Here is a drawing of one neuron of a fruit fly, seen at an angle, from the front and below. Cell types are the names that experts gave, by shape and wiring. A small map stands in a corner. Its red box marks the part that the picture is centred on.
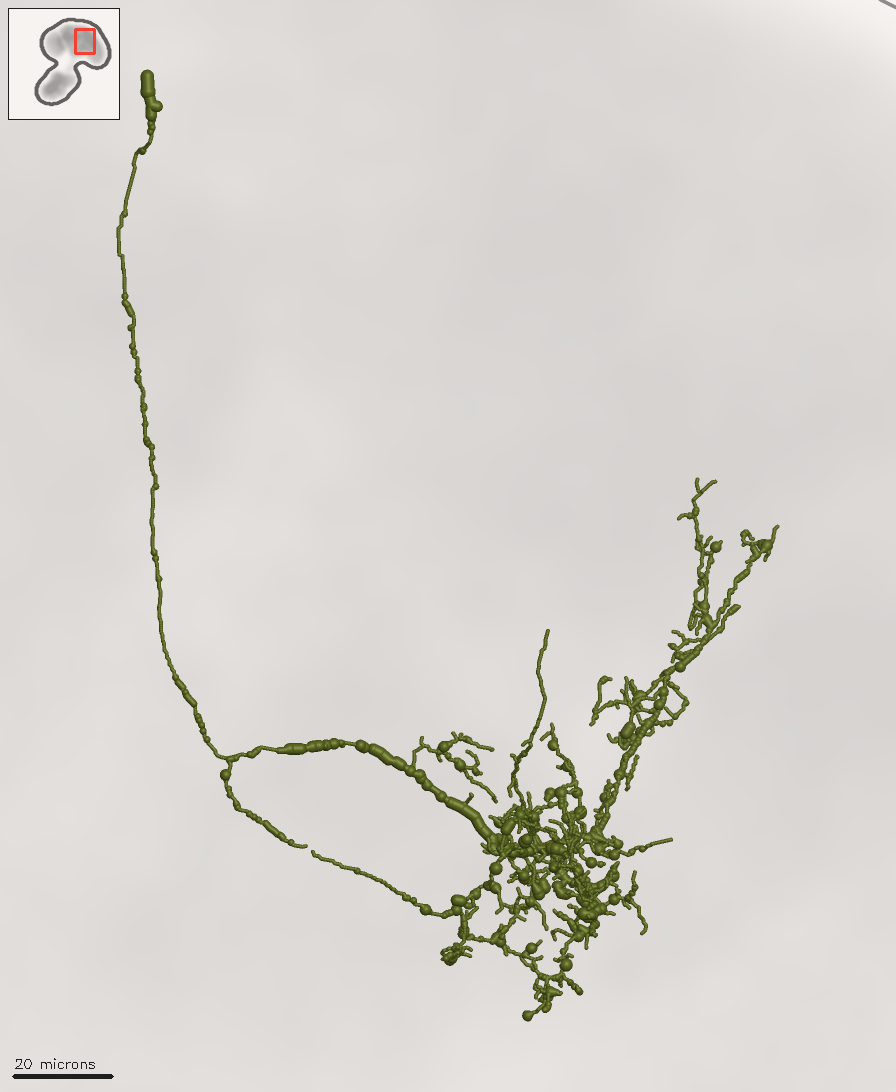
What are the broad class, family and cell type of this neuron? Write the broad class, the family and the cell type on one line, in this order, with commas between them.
central-brain intrinsic neuron, hemilineage DM1_antero_ventral, WED094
